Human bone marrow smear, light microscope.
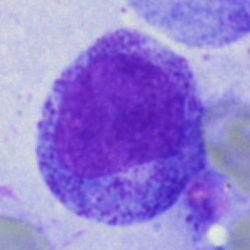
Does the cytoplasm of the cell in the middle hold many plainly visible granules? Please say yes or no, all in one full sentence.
Yes, many visible granules are held in the cytoplasm of the cell.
